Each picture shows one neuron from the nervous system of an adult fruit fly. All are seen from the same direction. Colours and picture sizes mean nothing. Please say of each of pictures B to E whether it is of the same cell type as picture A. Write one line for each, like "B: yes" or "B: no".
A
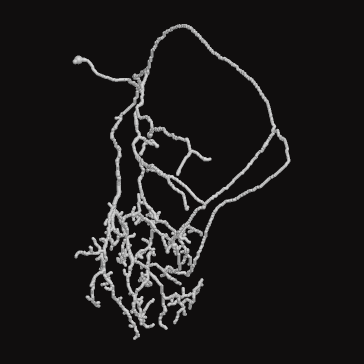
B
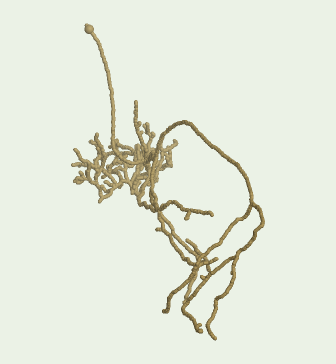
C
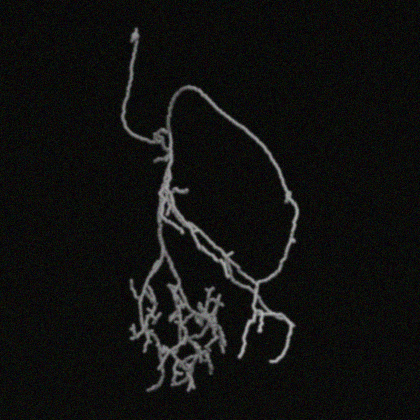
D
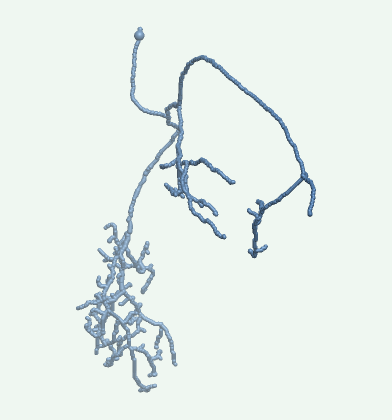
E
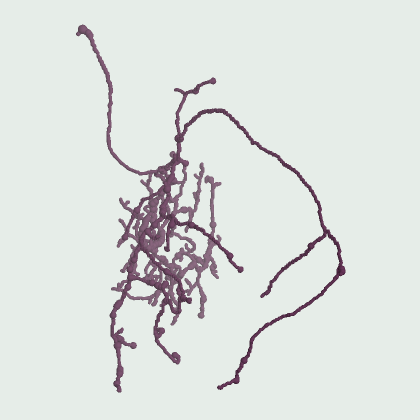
B: yes
C: yes
D: yes
E: yes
